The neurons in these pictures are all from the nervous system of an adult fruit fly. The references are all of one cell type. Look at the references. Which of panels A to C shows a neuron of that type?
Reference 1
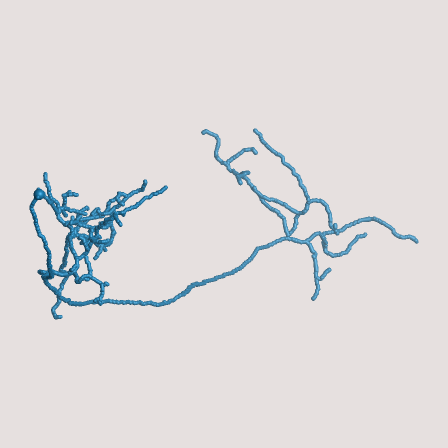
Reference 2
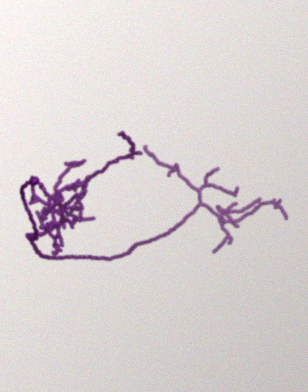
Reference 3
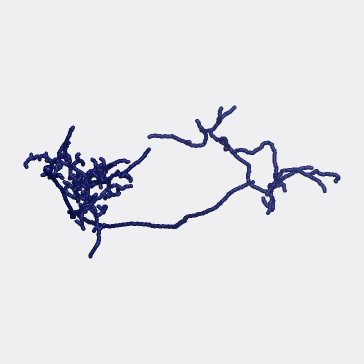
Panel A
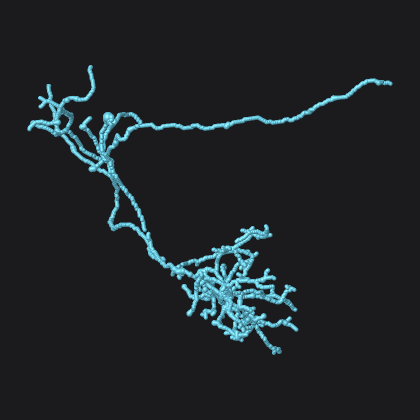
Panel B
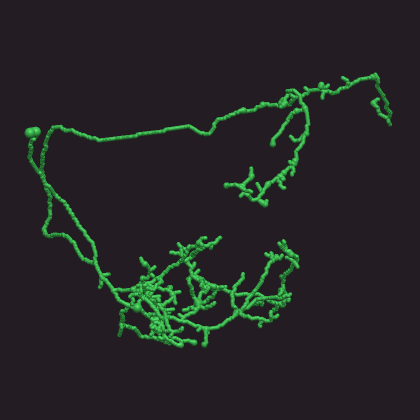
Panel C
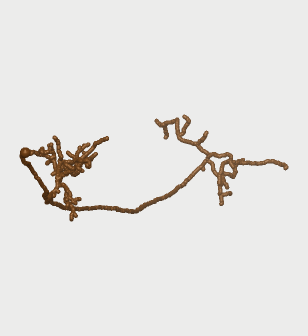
C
